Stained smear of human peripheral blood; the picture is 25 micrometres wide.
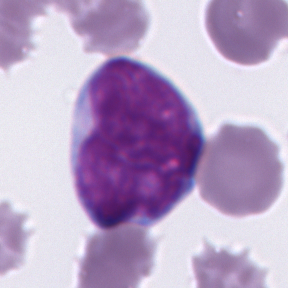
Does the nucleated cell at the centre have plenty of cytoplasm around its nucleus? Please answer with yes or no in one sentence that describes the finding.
No, most of the cell is taken up by its nucleus.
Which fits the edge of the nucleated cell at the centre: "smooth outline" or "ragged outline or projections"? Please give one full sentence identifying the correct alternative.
The outline of the cell is smooth, not rough.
